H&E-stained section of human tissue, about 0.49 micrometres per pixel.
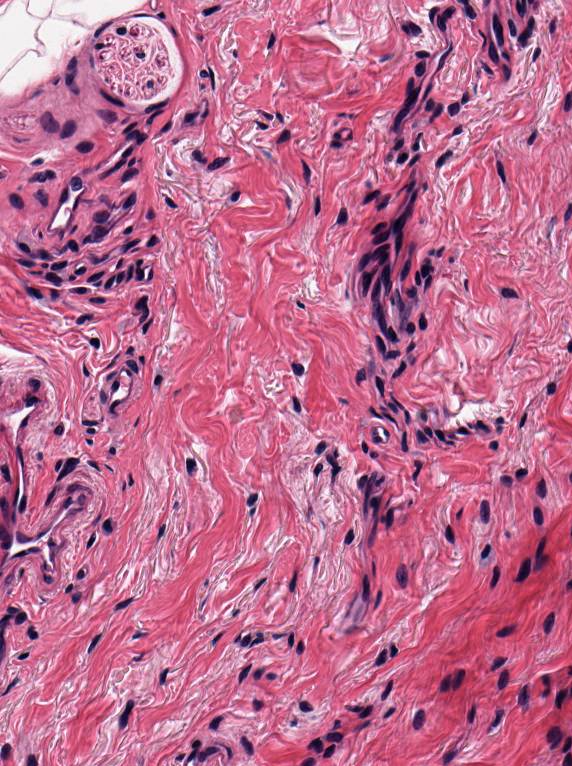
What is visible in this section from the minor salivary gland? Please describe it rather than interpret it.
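You've got dense connective tissue filling the field, wavy pink collagen bundles running in varied directions. No epithelium anywhere, by the way. Between the bundles sit scattered spindle cells, their nuclei elongated, dark and often wavy. The top left corner is just empty white space with a few thin strands.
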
